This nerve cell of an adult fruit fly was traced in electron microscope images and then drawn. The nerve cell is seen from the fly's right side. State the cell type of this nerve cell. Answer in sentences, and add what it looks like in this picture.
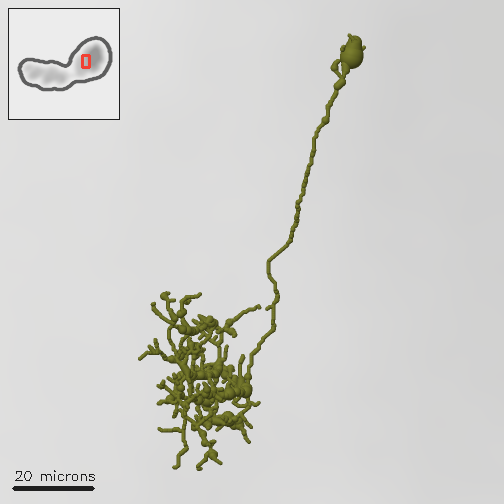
The cell type is Dm9. This is an optic-lobe intrinsic neuron. By the scale bar it is about 110 microns tall in this view. Dozens of branch ends can be seen.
